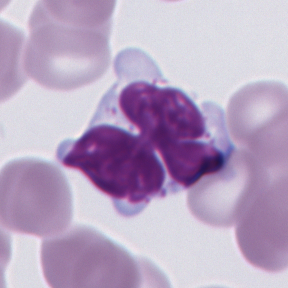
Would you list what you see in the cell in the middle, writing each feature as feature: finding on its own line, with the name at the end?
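Nucleus: a deep cleft splits it into two large lobes
Cytoplasm: just a scant rim around the nucleus
Edge: rounded pale blebs bulging out
Dots: a few tiny purple ones in the cytoplasm near the edge
Name: large granular lymphocyte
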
